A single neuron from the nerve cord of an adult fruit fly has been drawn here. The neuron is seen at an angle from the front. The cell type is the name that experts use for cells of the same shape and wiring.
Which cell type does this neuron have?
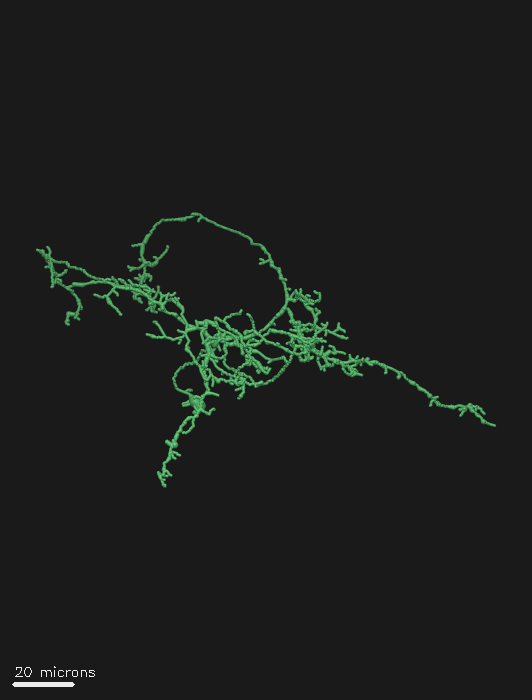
IN00A026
